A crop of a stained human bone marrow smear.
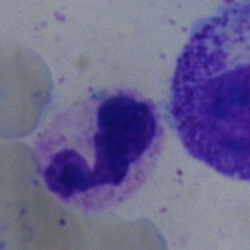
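Segmented neutrophil (central cell), stained human bone marrow smear. Outline roughly round with a smooth edge; nuclear chromatin dense and dark purple, with no nucleoli visible; cytoplasm containing fine pinkish-lilac granules.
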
